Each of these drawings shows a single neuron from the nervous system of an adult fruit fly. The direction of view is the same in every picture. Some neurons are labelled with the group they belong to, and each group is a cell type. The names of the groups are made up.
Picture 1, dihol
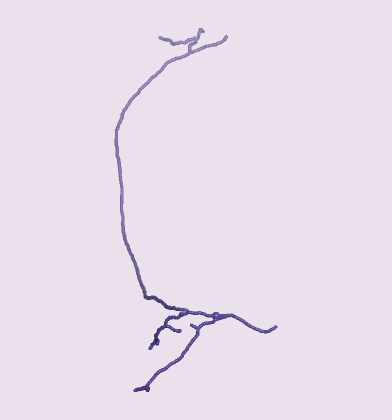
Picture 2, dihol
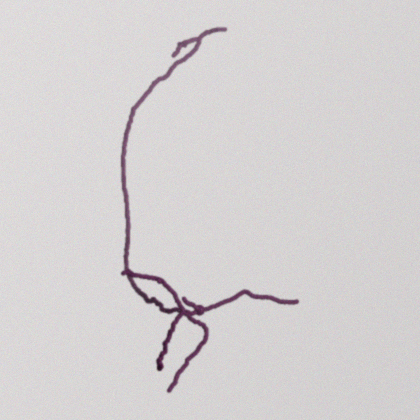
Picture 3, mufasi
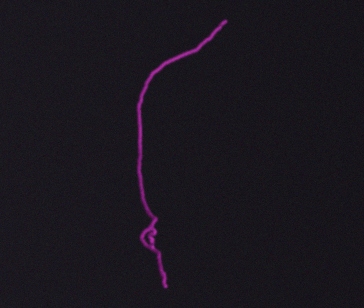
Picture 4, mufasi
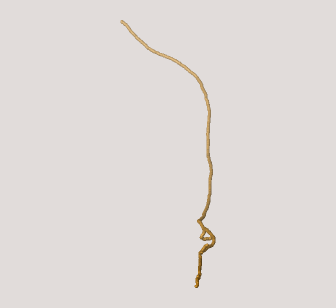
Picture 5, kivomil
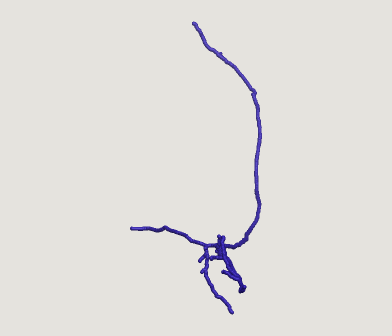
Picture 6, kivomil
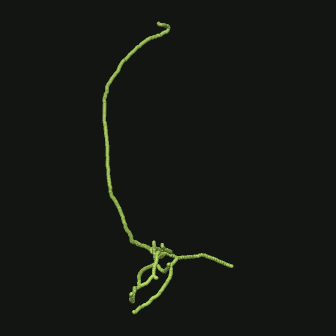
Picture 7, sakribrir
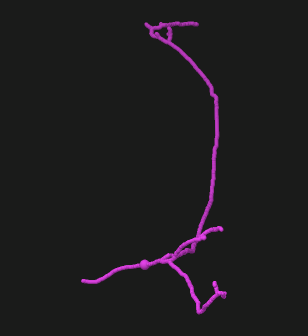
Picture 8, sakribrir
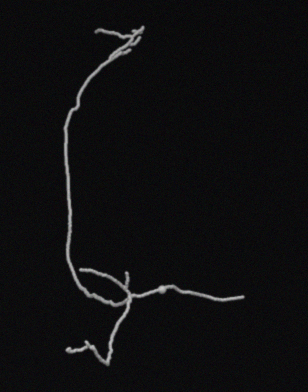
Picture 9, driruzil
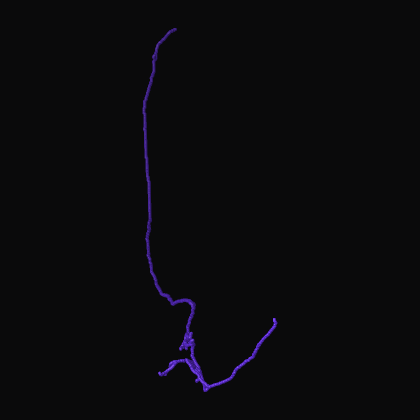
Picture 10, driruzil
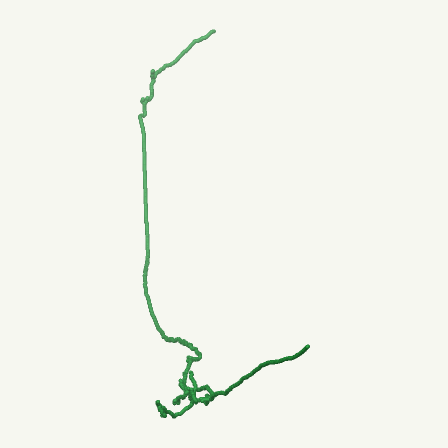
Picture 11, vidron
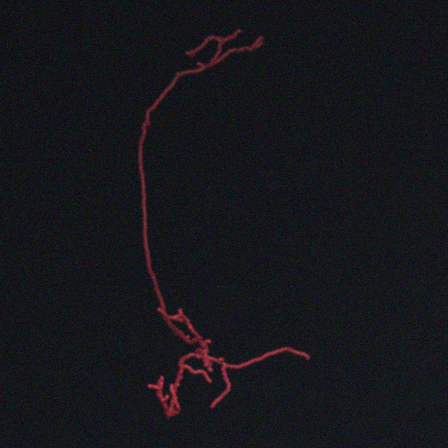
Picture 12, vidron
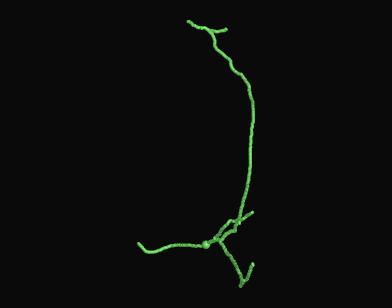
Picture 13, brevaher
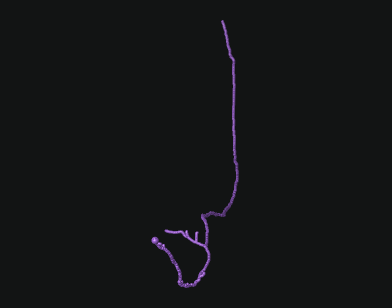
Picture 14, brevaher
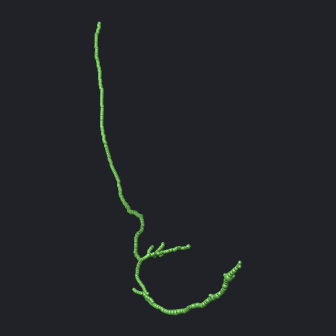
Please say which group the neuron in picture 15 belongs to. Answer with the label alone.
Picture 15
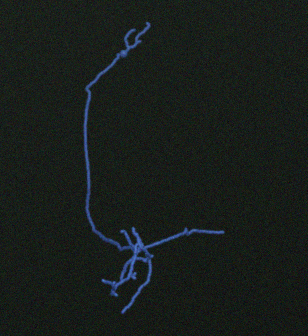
kivomil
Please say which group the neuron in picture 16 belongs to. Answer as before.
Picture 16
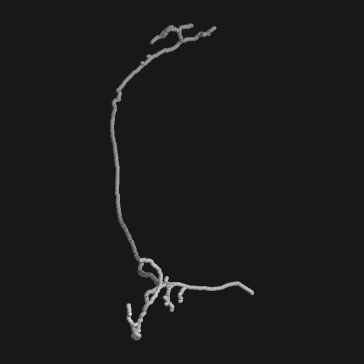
vidron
